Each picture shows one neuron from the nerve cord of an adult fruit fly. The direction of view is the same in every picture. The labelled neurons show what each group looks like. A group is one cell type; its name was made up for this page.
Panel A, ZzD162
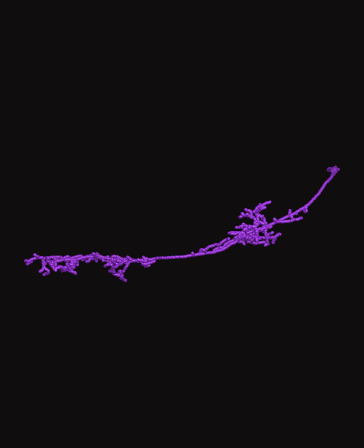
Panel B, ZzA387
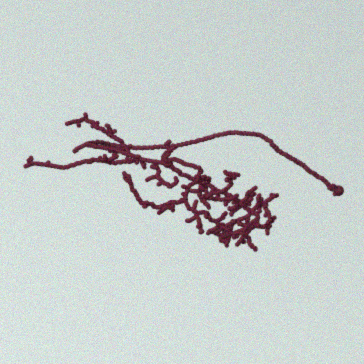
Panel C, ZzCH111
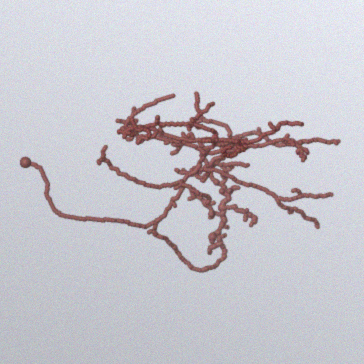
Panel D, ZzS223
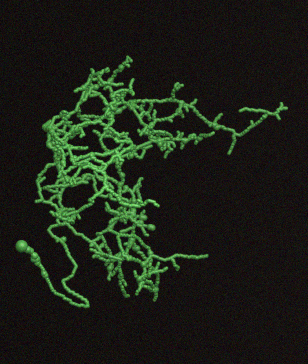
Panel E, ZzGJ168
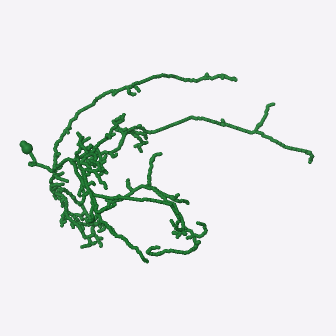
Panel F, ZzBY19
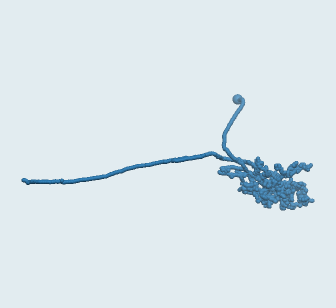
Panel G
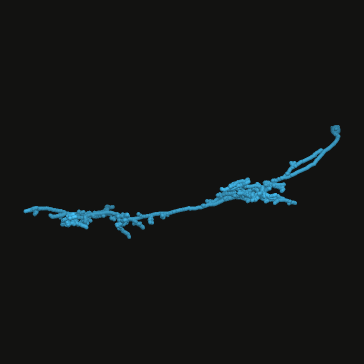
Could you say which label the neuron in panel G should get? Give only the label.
ZzD162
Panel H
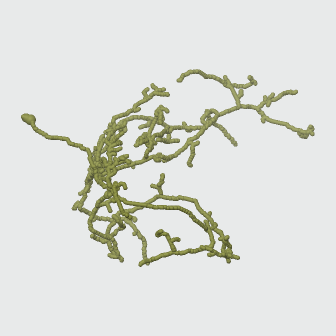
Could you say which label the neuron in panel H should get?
ZzGJ168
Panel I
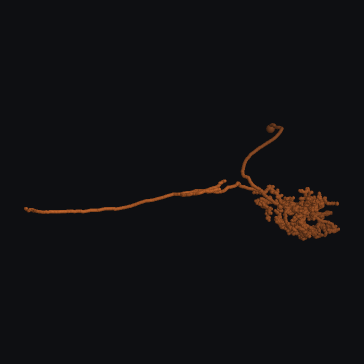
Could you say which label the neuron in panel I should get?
ZzBY19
